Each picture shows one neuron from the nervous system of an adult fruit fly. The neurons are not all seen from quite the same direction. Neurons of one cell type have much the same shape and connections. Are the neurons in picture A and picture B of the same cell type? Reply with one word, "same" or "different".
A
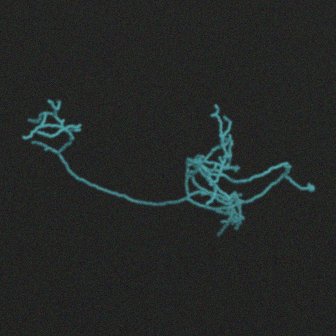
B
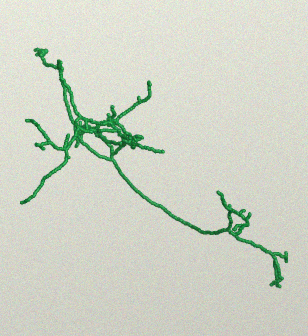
same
